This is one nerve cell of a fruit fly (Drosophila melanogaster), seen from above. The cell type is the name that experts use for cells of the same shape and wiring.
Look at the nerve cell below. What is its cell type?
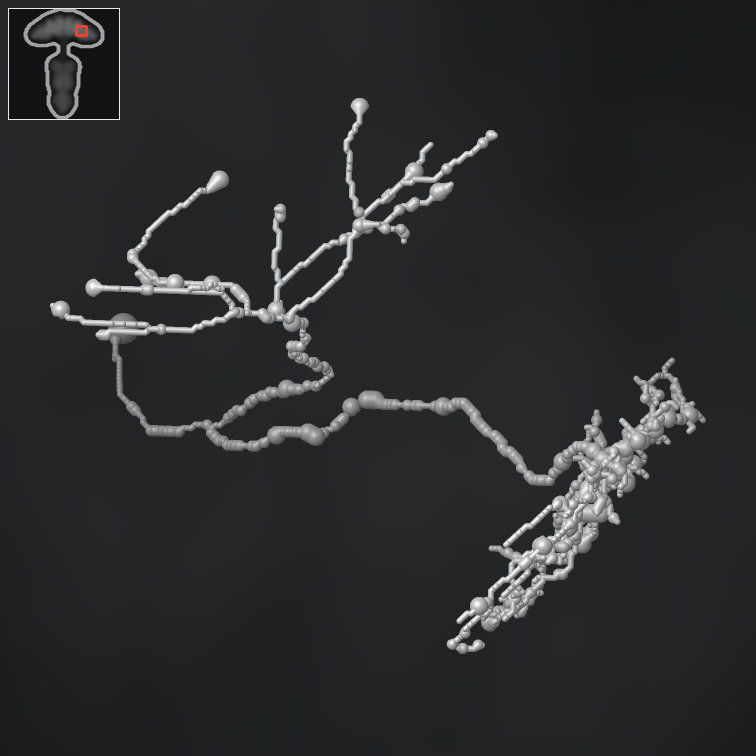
LC25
